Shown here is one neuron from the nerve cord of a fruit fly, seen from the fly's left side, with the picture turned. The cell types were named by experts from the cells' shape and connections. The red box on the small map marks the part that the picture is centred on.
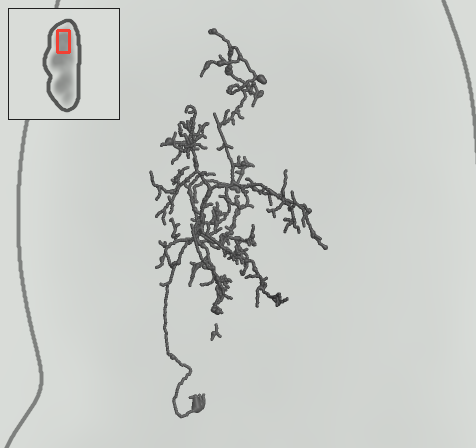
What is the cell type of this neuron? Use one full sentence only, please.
In the scheme of cell types, this neuron is IN20A.22A040.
